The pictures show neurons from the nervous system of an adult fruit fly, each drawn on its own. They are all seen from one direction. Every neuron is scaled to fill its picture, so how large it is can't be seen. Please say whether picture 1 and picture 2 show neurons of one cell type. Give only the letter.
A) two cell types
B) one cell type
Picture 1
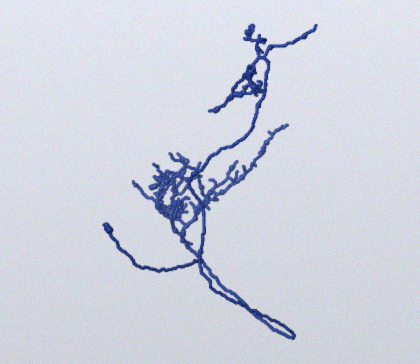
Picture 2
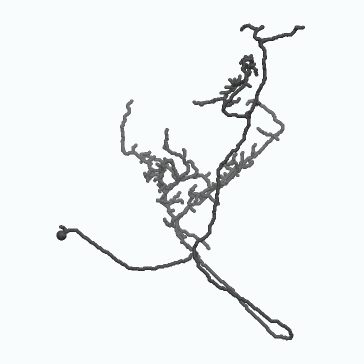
B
